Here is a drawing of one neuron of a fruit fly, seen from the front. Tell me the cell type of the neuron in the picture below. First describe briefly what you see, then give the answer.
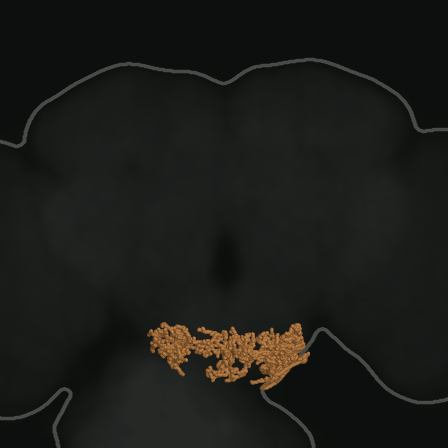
In this view it is wider than it is tall. It is a central-brain intrinsic neuron. The cell type is GNG023.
